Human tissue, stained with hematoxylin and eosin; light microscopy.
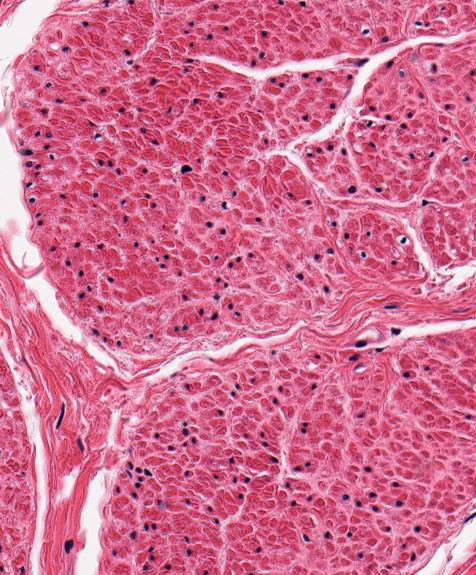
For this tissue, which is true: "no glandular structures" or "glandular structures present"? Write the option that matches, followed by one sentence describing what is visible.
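No glandular structures. No epithelium or glands are present in the field.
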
